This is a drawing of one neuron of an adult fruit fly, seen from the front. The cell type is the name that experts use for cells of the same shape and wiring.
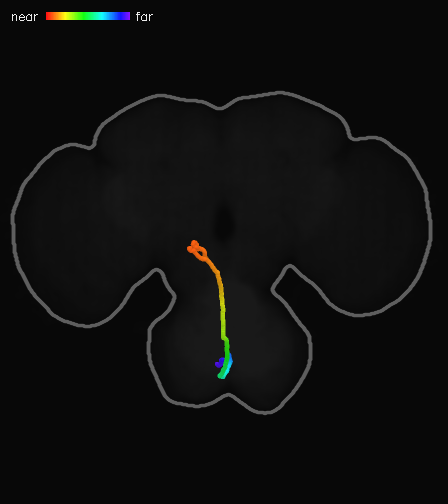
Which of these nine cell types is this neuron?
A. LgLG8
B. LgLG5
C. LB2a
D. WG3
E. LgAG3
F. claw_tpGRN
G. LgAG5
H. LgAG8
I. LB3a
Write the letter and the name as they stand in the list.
E. LgAG3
